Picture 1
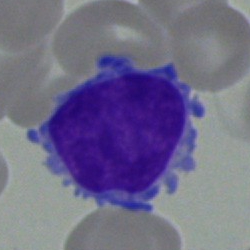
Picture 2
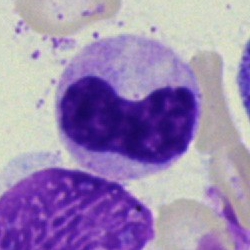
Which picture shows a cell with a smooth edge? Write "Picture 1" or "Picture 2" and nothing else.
Picture 2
